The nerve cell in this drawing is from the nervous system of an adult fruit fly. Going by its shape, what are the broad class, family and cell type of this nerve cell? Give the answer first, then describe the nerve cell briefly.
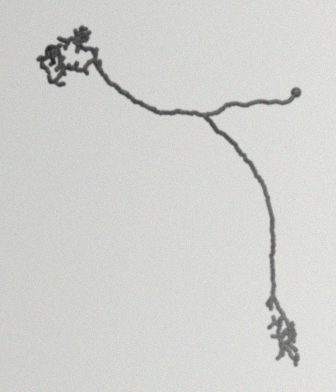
It is a visual projection neuron. The family is hemilineage VPNd2. It is of cell type LC10d. The cell body is at the upper right of the picture. In this view it is taller than it is wide.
